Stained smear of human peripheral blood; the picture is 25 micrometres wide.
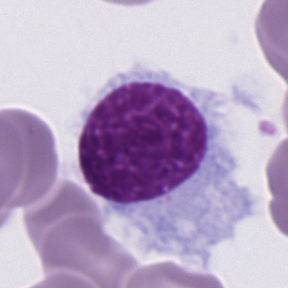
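Hairy cell, the one in the middle of a stained peripheral blood smear. Its nucleus, I'd say, sits off-centre toward the upper left. The chromatin looks dark purple, clumped into a coarse network. Plentiful cytoplasm of a pale greyish-blue spreads mainly to the lower right of the nucleus.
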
